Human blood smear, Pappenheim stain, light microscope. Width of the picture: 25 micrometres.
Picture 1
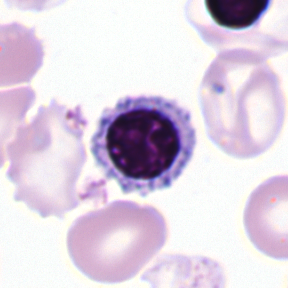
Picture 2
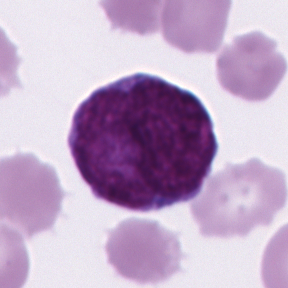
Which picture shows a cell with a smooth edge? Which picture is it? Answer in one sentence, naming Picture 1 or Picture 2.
The cell in Picture 2 has a smooth outline.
